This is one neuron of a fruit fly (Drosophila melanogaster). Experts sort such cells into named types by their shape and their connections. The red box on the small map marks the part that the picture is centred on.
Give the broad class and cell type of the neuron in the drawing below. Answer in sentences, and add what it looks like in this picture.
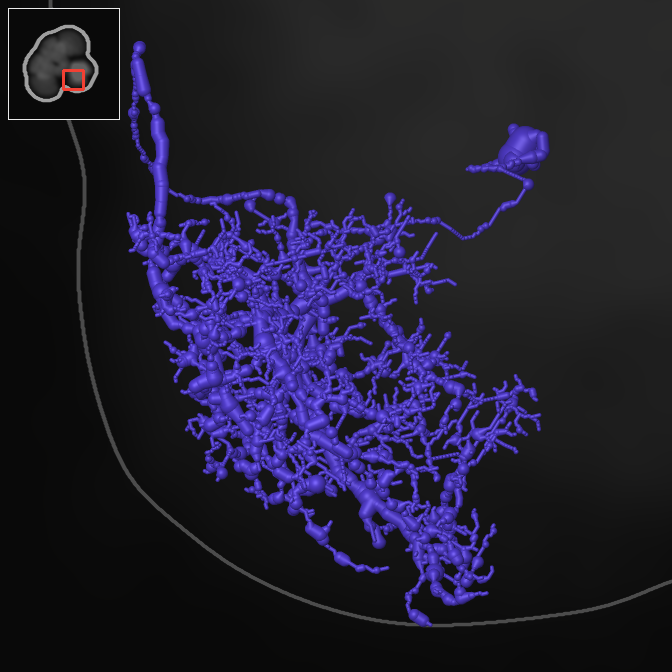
It is a nerve-cord intrinsic neuron. It is of cell type INXXX466. More than a hundred branch ends can be seen. As drawn here it is taller than it is wide.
